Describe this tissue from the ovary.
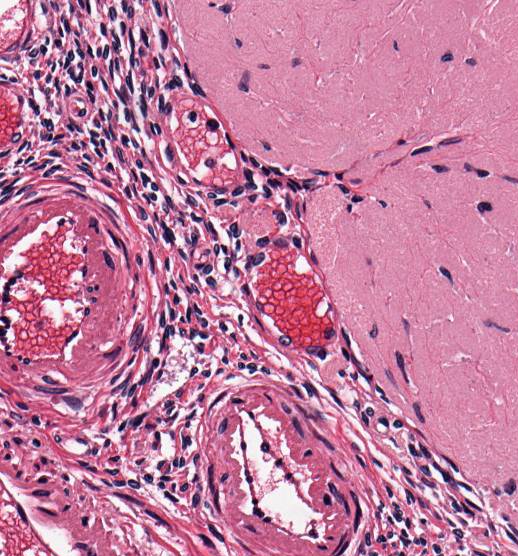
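You've got large pink smooth muscle bundles filling the right side and cellular connective tissue with vessels on the left. The muscle stains an even pale pink with a fine fibrillar texture, and its nuclei are sparse, dark and elongated. Right in the middle, up against the muscle edge, there's a vessel packed with red blood cells.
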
